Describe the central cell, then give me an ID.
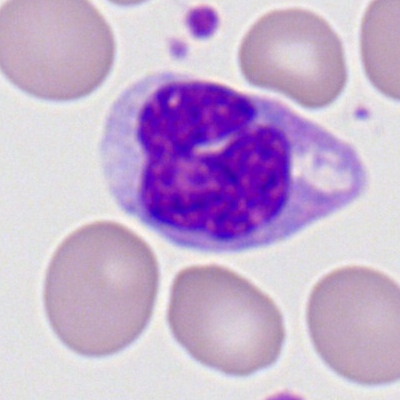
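Here the nucleus is folded, and a deep cleft enters it from the upper right. The cytoplasm is a pale greyish-lilac and is broadest on the right side of the nucleus, where a pale clear area lies. This cell is a monocyte.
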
